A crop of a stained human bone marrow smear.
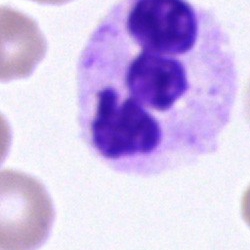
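Segmented neutrophil at the centre of the smear view. The outline is smooth and roughly round. Three nuclear lobes are arranged from top to bottom, with dense, dark purple chromatin. The cytoplasm is abundant and pale lilac.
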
